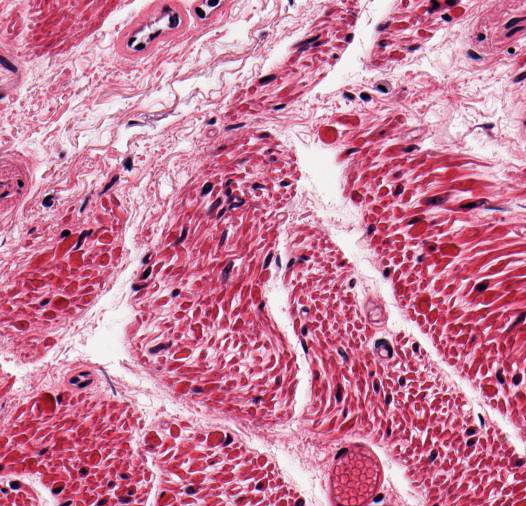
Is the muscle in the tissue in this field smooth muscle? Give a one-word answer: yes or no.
Yes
